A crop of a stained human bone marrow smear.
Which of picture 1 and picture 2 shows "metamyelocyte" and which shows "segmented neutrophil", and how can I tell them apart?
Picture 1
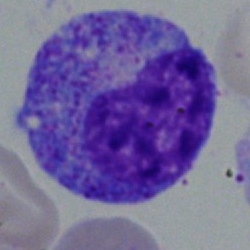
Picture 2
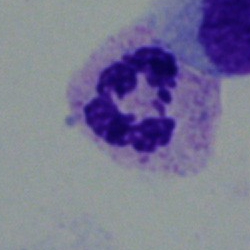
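The metamyelocyte is in picture 1; the segmented neutrophil is in picture 2. Both cells have a roughly round outline. In picture 1 the nucleus lies toward the right side of the cell and takes up about half of it. In picture 2 the nucleus forms a nearly closed ring around a pale centre, and this ring has a lumpy, knobbly outline made of several segments. The chromatin of picture 1 is clumped into dark patches separated by paler areas; that of picture 2 is dark purple and coarsely clumped, with no nucleoli visible.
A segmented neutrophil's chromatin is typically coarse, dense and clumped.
The cytoplasm in picture 1 is bluish-purple, and a single small clear spot sits at the left edge of the cell. In picture 2 a dark purple cell touches the upper right edge of the segmented neutrophil.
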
